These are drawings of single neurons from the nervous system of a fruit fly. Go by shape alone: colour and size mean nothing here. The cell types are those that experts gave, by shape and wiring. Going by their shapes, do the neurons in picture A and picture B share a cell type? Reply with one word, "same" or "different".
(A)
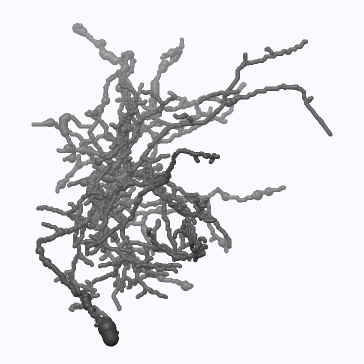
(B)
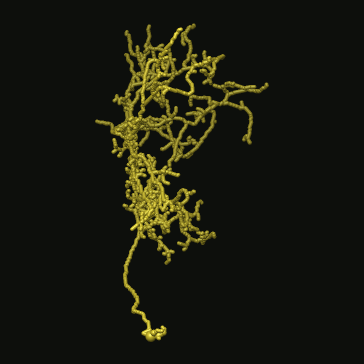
same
